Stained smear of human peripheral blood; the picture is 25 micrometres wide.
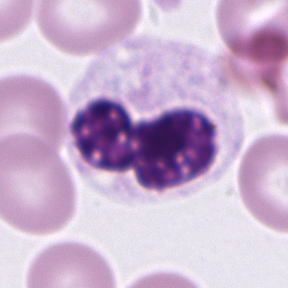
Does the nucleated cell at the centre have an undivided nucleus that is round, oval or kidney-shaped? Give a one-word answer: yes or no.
No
